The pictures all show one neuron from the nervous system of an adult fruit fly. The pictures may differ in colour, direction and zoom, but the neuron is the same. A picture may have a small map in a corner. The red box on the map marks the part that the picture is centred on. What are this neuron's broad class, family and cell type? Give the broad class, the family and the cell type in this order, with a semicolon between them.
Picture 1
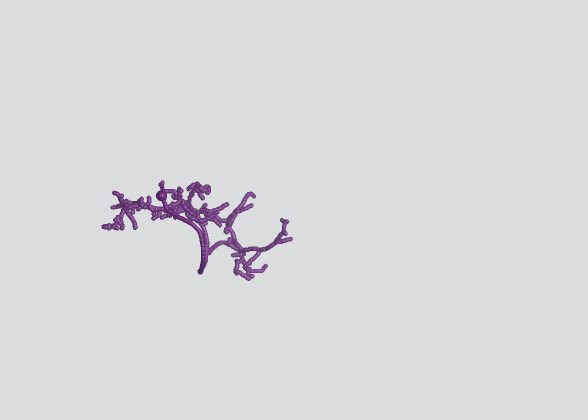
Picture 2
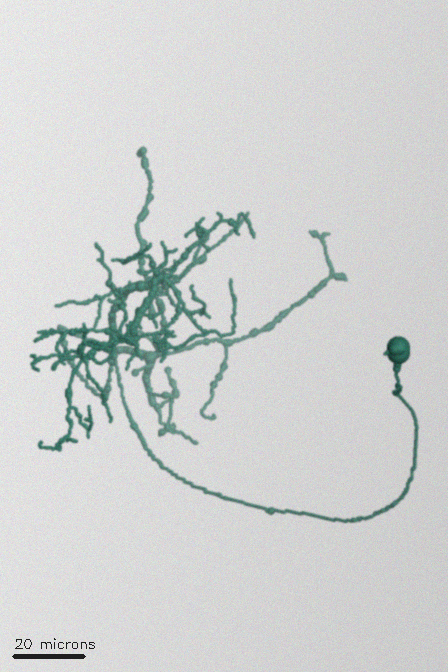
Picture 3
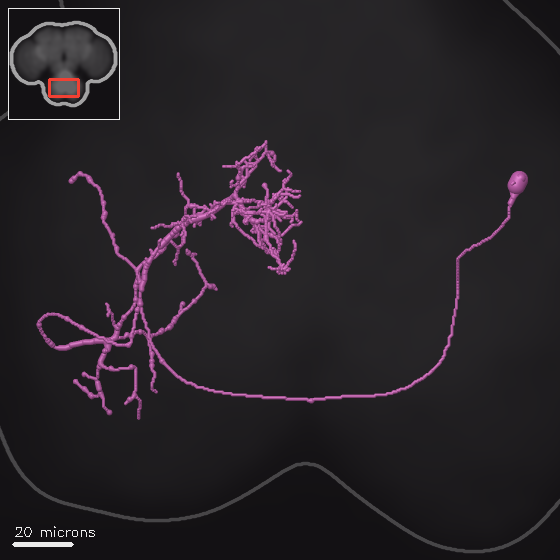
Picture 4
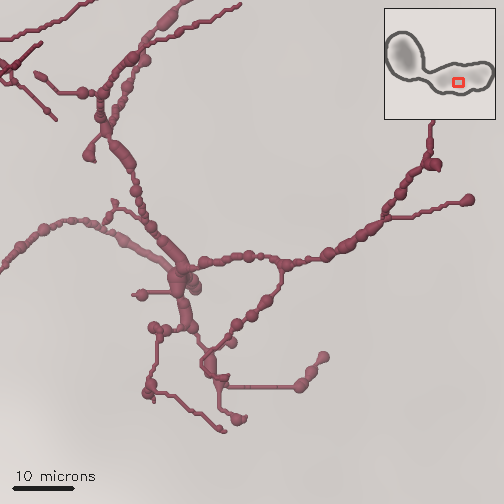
nerve-cord intrinsic neuron; hemilineage 01A; IN01A050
